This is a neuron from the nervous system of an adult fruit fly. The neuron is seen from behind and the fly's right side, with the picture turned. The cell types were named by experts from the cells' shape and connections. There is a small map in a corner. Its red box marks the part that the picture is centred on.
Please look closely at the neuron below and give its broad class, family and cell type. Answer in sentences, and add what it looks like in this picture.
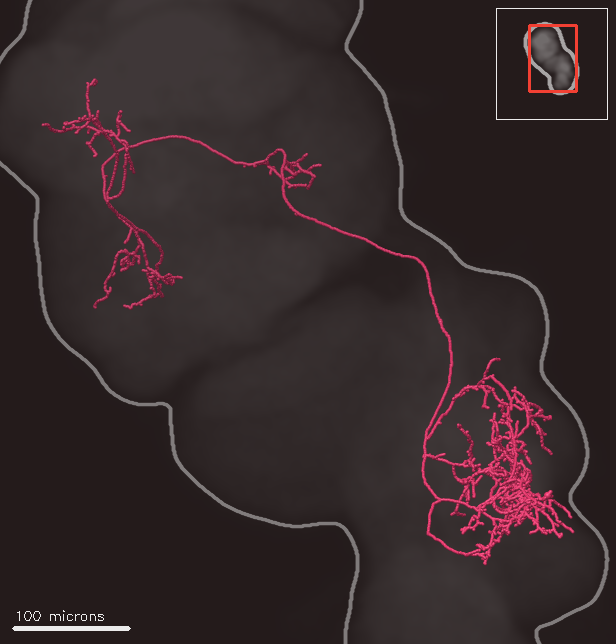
Its broad class is ascending neuron. Its family is hemilineage 05B. It is of cell type AN05B097. The cell body can be seen at the lower right of the picture. From left to right in the picture it spans about 450 microns. Dozens of branch ends can be seen.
